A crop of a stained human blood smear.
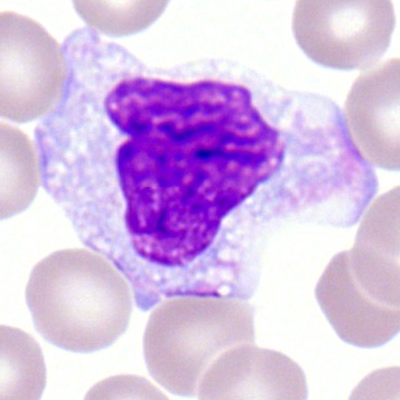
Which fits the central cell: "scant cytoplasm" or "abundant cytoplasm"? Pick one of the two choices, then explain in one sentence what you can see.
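Abundant cytoplasm. Abundant pale grey-blue cytoplasm forms a broad rim around the nucleus.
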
